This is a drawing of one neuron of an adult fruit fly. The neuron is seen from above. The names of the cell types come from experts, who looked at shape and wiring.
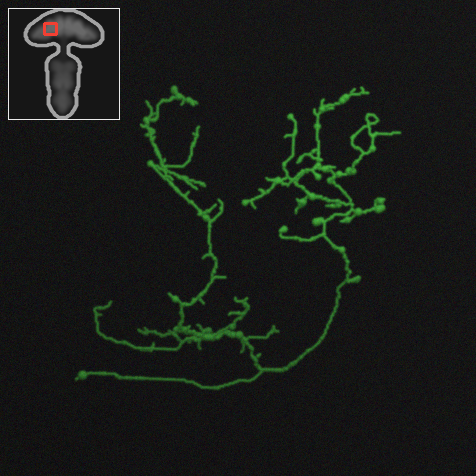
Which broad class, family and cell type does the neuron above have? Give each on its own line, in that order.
central-brain intrinsic neuron
hemilineage LHp3
CB1901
